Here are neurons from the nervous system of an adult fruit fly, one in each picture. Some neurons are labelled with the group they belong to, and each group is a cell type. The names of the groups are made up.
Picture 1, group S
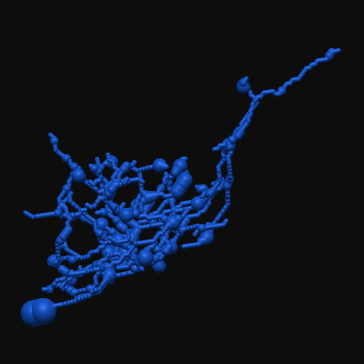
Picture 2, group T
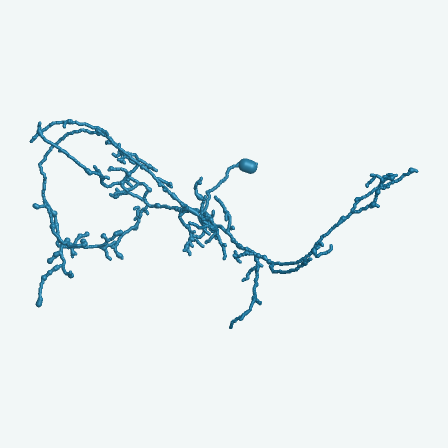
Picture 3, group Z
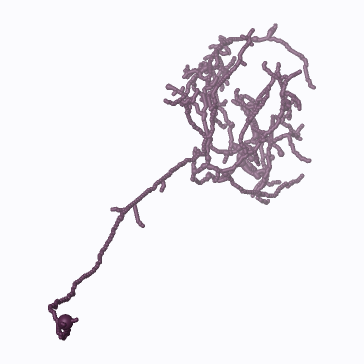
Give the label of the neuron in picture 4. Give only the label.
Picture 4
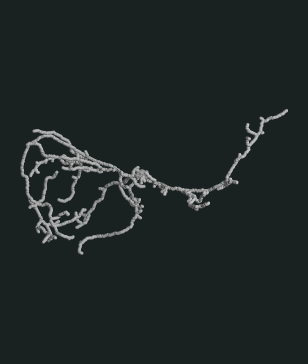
group T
